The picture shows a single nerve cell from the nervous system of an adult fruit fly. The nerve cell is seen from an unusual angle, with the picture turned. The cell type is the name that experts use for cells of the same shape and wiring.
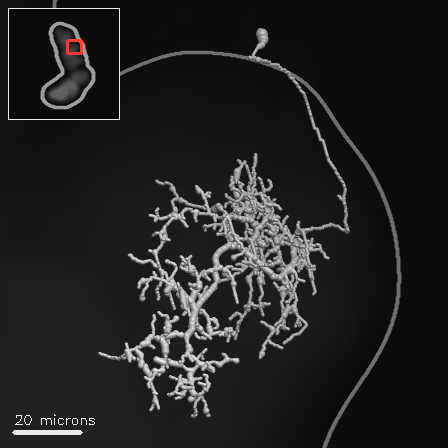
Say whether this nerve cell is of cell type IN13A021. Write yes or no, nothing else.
yes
